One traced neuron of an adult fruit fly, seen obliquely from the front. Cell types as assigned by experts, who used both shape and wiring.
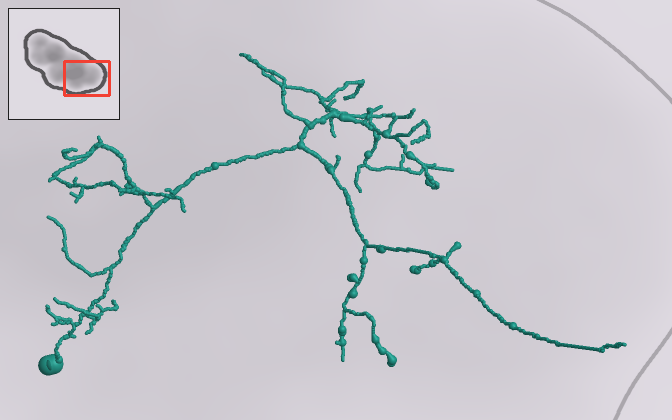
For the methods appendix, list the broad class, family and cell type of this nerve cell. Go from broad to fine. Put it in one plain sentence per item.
An ascending neuron of hemilineage 12B, type AN12B055.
